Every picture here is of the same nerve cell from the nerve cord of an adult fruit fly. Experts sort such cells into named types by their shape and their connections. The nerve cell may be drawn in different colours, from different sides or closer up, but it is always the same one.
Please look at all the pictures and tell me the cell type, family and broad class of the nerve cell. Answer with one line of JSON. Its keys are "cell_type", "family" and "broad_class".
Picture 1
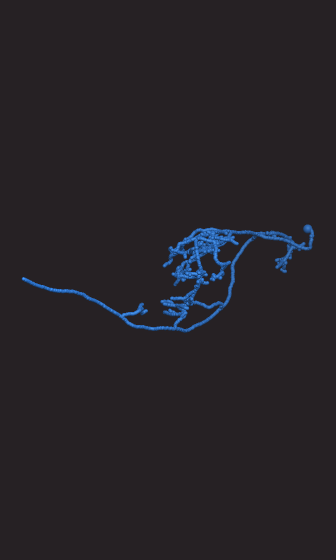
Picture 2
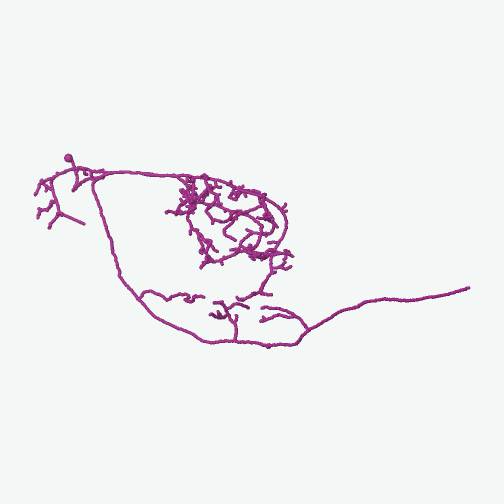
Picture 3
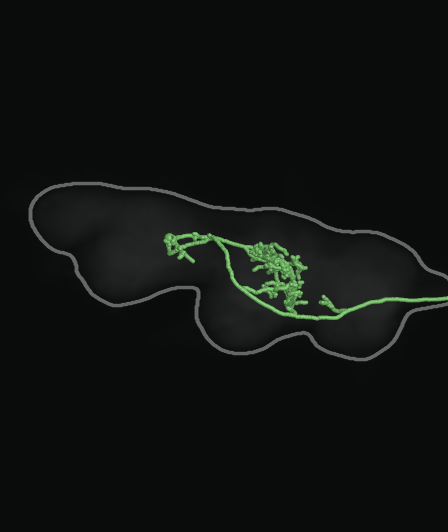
{"cell_type": "AN17B013", "family": "hemilineage 17B", "broad_class": "ascending neuron"}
